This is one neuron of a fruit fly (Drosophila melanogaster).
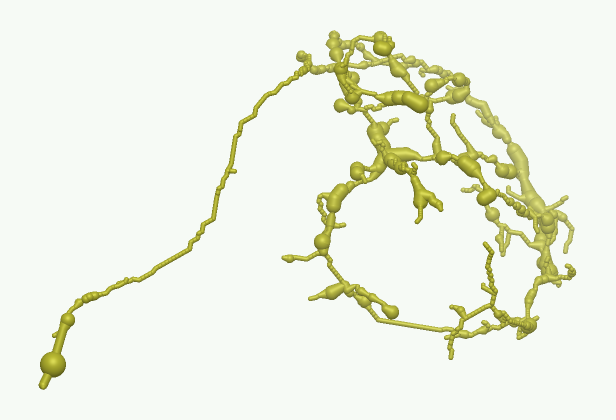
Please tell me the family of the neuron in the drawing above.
hemilineage ALv2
